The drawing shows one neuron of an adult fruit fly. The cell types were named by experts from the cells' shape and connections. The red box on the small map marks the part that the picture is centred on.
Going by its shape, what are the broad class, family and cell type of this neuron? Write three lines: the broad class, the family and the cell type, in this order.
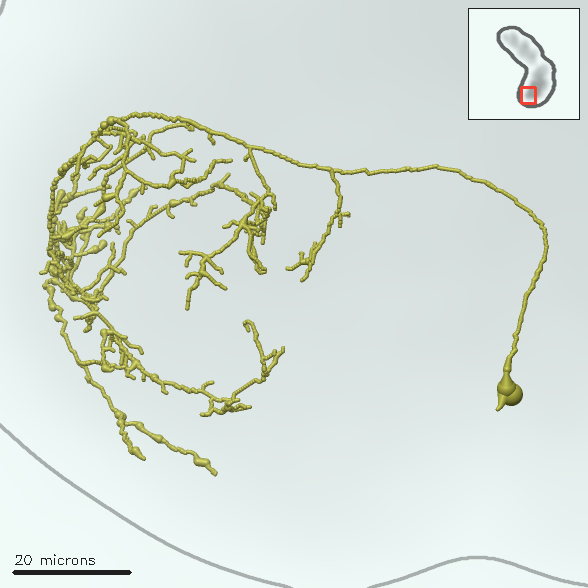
central-brain intrinsic neuron
hemilineage LHa3
CB2467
